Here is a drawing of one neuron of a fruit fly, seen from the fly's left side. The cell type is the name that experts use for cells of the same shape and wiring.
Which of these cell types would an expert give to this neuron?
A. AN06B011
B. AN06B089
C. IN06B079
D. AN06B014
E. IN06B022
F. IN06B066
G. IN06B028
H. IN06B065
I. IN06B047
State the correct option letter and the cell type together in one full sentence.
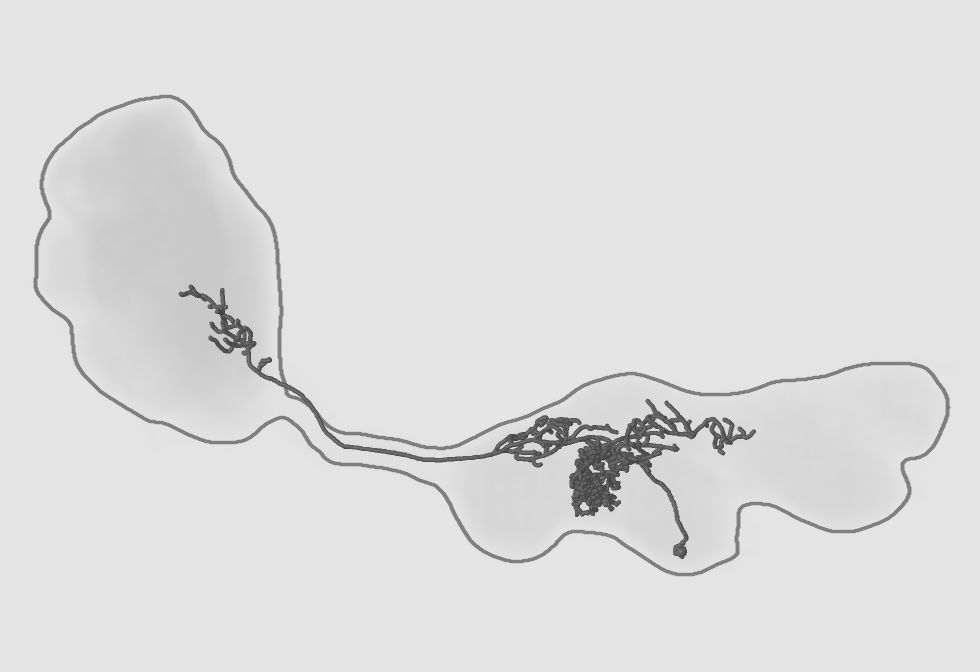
The neuron is typed as AN06B089, which is listed in option B.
